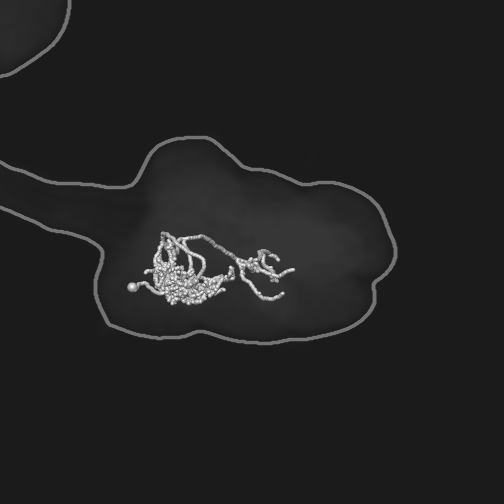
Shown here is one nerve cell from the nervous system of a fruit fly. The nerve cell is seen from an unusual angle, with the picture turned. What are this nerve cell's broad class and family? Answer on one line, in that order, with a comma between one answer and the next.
nerve-cord intrinsic neuron, hemilineage 17A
